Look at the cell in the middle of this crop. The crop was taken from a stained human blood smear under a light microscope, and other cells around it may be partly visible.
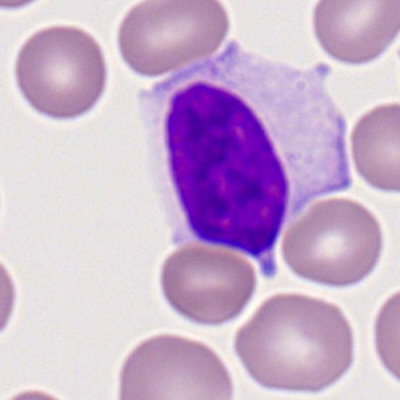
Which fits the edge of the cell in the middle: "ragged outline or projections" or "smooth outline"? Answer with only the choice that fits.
Ragged outline or projections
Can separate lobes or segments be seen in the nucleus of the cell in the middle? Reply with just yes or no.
No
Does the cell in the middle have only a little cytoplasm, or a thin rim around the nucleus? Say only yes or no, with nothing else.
No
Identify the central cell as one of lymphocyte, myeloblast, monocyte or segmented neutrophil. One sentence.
As for the cell in the middle, it is a lymphocyte.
